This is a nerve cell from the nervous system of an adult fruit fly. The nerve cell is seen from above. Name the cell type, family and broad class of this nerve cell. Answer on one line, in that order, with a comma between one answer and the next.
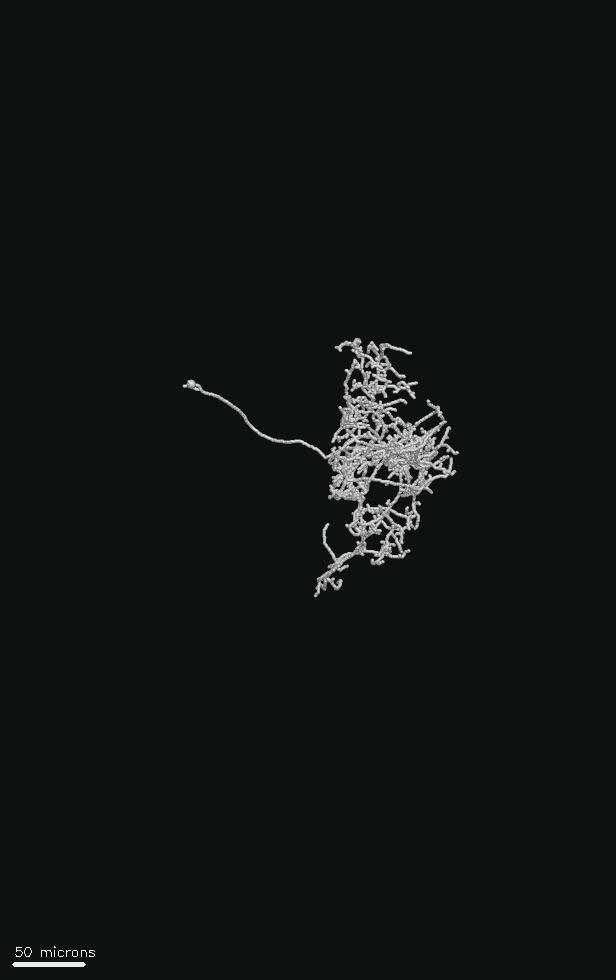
mALD4, hemilineage CREa1_ventral, central-brain intrinsic neuron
